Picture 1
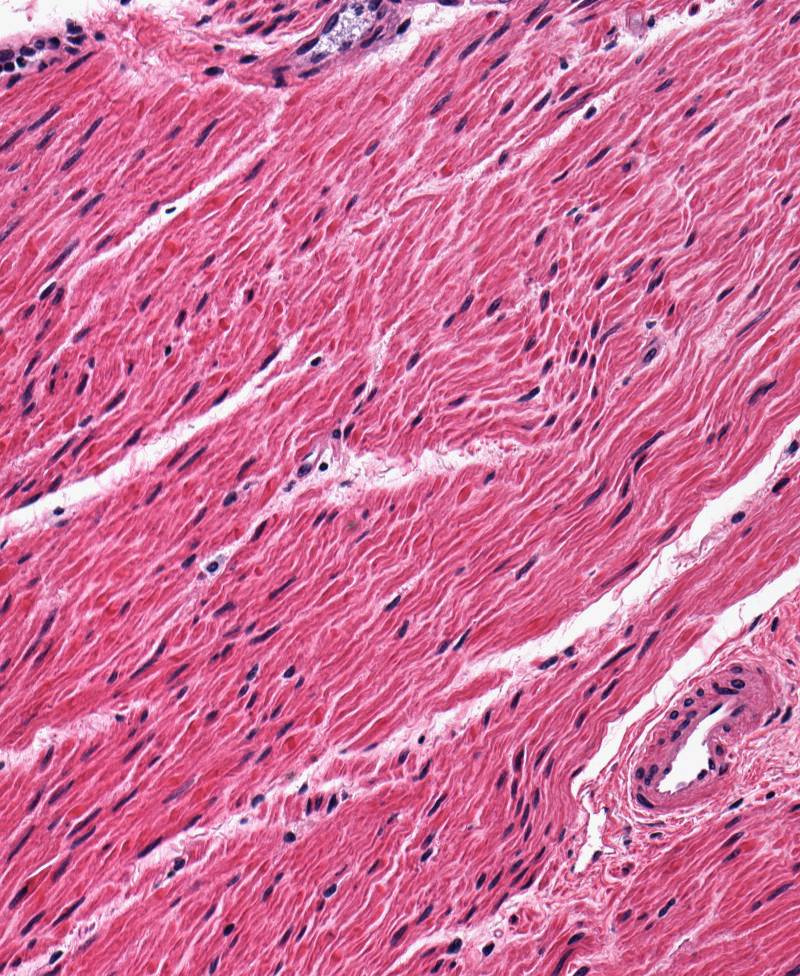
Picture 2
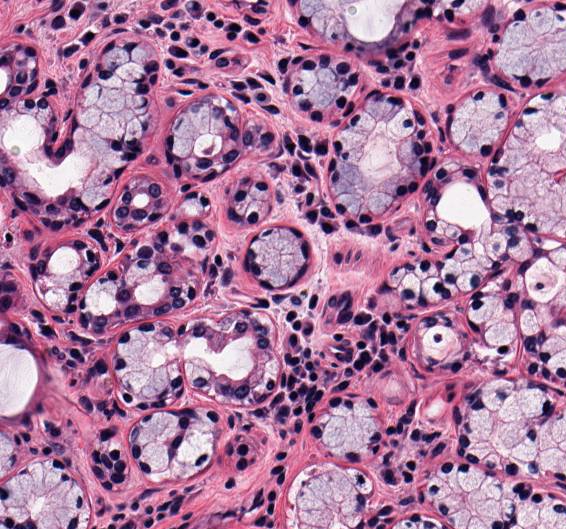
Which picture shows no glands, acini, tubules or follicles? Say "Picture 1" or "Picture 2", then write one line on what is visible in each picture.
Picture 1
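In picture 1: No epithelium, glands or fat cells are present anywhere in the field.
In picture 2: The acinar cells have pale grey-blue, foamy, bubbly cytoplasm.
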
